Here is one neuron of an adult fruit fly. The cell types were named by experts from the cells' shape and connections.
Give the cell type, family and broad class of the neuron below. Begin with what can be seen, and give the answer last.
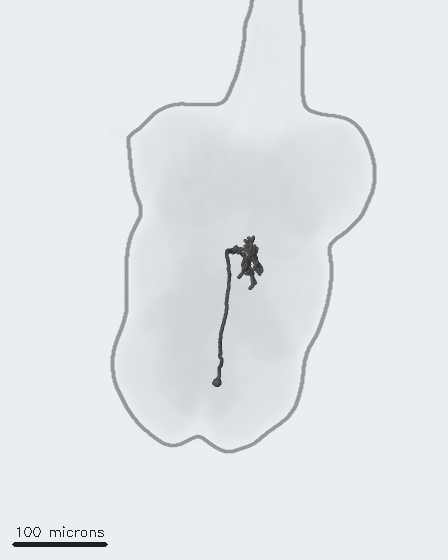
It is in the nerve cord and does not reach the brain. By the scale bar it is about 160 microns tall in this view. Its cell type is IN02A058. The family is hemilineage 02A. This is a nerve-cord intrinsic neuron.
